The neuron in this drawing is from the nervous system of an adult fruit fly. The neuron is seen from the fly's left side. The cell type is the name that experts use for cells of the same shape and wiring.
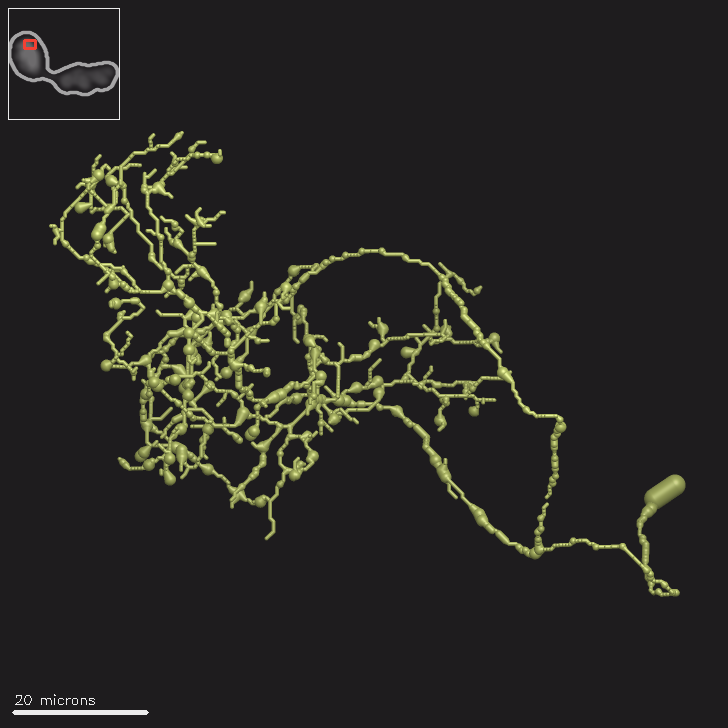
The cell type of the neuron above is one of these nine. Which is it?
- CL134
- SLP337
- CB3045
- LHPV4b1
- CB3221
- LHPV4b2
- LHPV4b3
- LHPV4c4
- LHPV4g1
CB3221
